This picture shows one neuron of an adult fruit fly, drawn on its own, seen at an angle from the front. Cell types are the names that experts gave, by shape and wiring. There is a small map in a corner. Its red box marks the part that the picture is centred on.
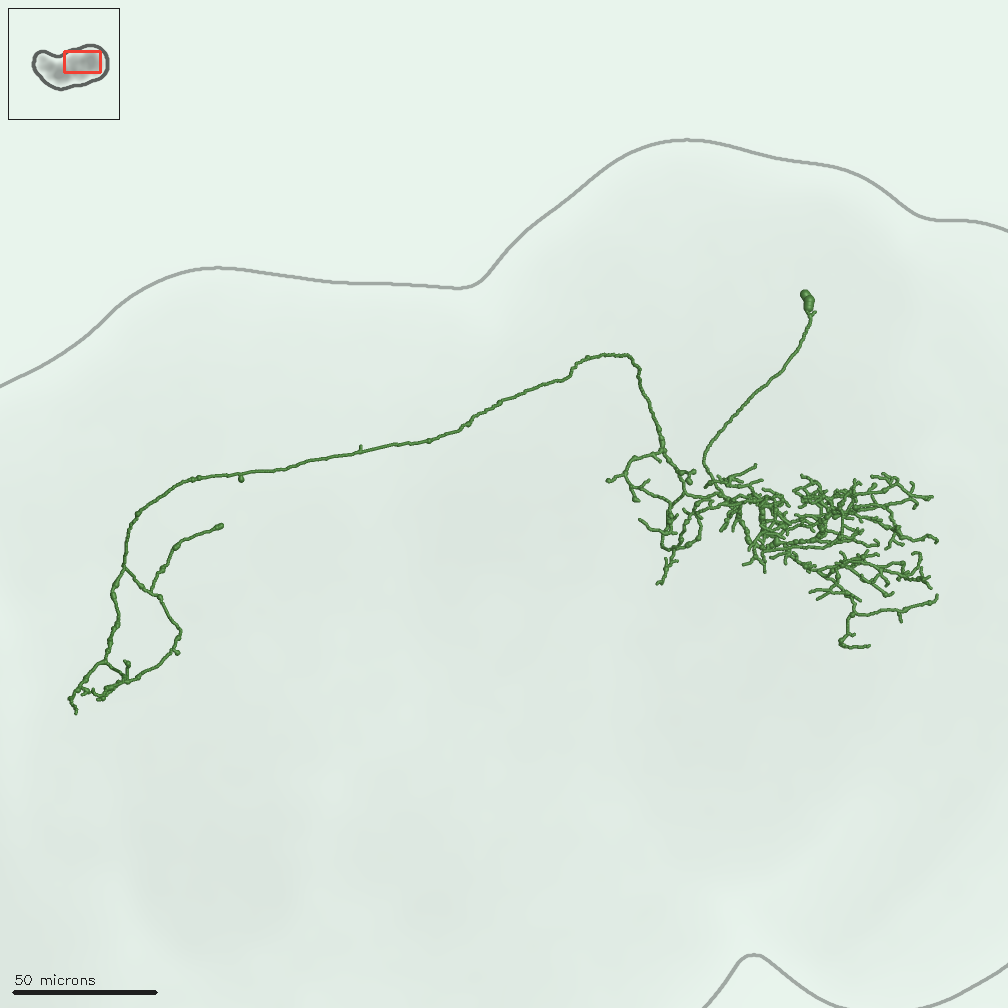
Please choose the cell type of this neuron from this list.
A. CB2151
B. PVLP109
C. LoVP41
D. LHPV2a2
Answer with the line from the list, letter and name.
B. PVLP109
